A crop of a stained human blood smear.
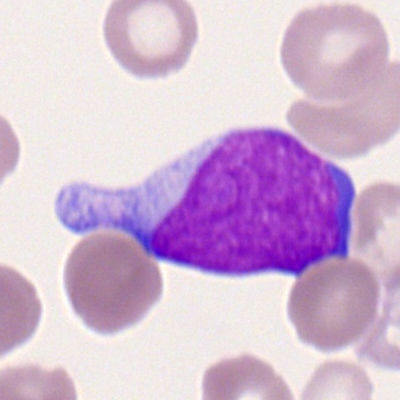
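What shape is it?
Elongated, I'd say, with a tapering extension of pale lilac-blue cytoplasm reaching out to the left.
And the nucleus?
A single unlobed mass filling the right part of the cell.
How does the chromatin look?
Finely granular and evenly spread, with no coarse clumps.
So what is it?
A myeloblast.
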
